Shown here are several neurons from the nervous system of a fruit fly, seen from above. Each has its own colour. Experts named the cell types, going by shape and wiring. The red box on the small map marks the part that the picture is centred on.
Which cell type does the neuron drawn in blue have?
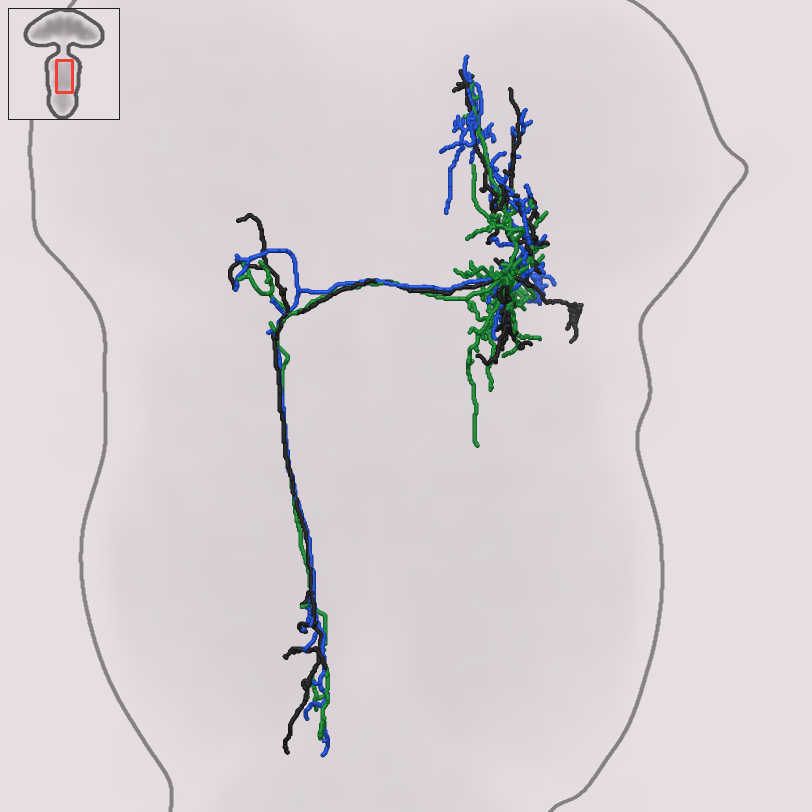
IN06A067_a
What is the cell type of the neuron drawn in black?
IN06A067_e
